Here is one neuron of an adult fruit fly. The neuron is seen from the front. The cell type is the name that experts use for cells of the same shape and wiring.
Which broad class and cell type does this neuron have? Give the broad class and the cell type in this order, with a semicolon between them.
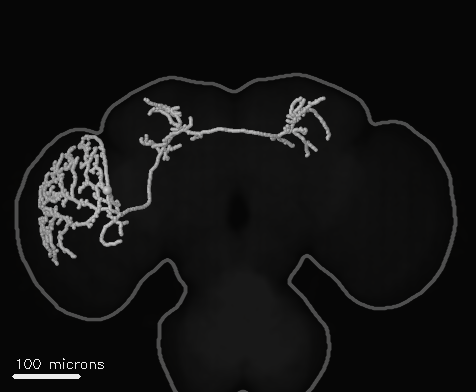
visual projection neuron; aMe26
